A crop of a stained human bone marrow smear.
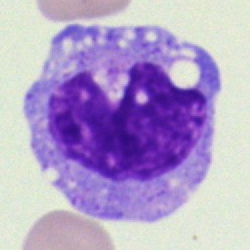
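Monocyte, centre of a stained human bone marrow smear. The cell outline is irregular and slightly bumpy rather than smoothly round. Its nucleus is folded, with a deep notch opening toward the top of the cell. The grey-blue cytoplasm is abundant, and a row of small clear vacuoles runs along its top edge.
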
